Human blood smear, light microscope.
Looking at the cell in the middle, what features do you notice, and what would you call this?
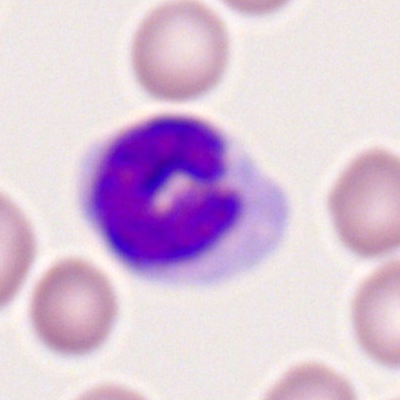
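The nucleus has dense, dark purple chromatin and shows no nucleoli. No coarse dark granules appear in the cytoplasm. The cell outline is smooth and roughly oval, with no surface projections. The name for this cell is monocyte.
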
